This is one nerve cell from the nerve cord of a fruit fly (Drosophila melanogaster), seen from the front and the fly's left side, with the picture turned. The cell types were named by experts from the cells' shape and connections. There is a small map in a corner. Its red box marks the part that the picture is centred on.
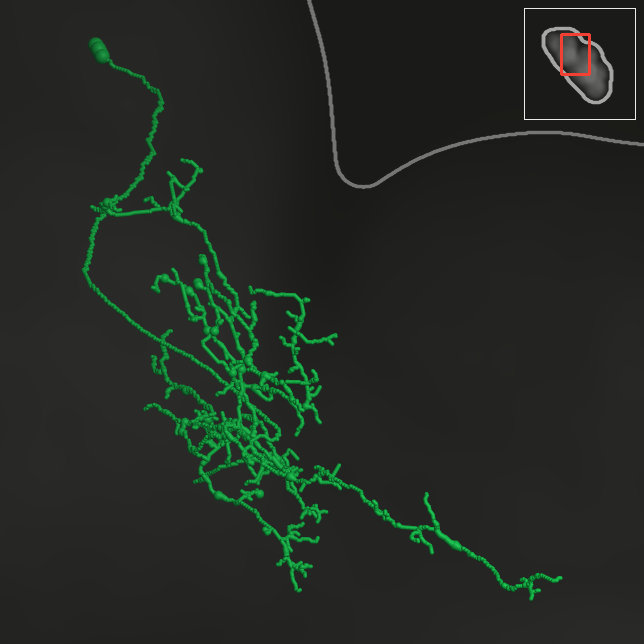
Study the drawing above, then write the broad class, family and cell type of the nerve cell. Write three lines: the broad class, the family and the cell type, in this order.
nerve-cord intrinsic neuron
hemilineage 00A
IN00A067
